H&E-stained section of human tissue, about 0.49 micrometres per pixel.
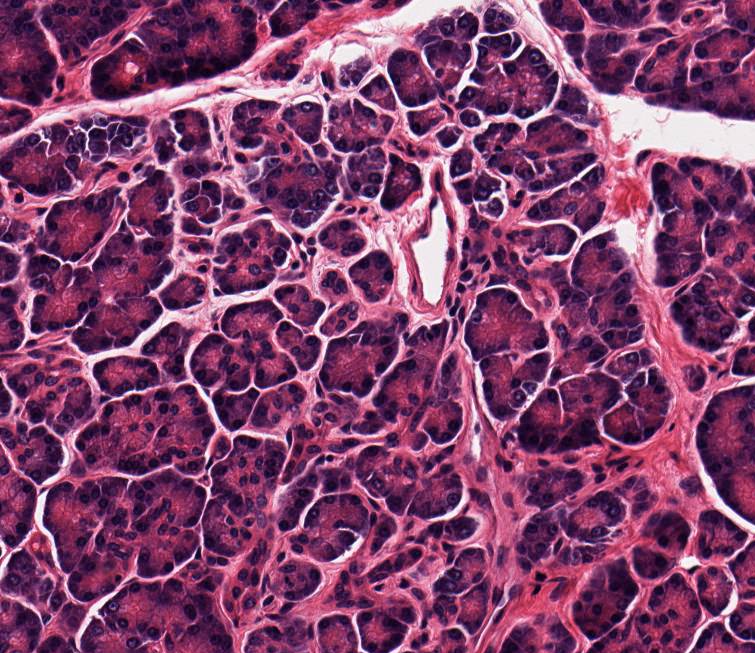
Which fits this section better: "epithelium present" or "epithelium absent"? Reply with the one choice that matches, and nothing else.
Epithelium present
